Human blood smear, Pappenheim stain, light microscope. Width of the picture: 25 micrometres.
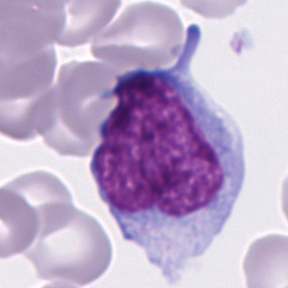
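Monocyte. One slender finger-like projection extends upward from the top right of the cell. The nucleus measures about 13 by 11 micrometres. Pale grey-blue cytoplasm, moderate in amount, is widest below the nucleus. It holds only a fine, faint lilac dusting rather than distinct coarse granules.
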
